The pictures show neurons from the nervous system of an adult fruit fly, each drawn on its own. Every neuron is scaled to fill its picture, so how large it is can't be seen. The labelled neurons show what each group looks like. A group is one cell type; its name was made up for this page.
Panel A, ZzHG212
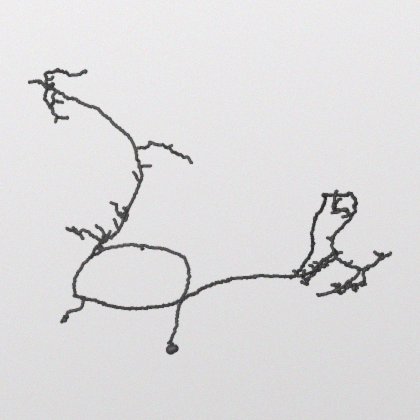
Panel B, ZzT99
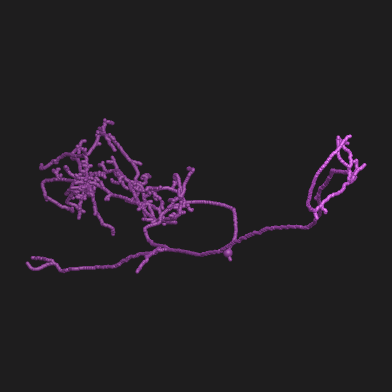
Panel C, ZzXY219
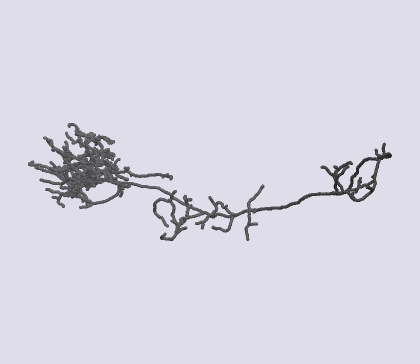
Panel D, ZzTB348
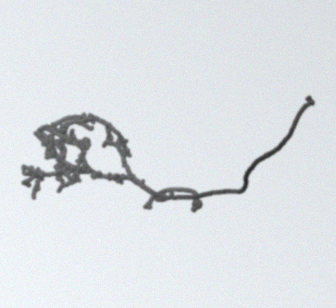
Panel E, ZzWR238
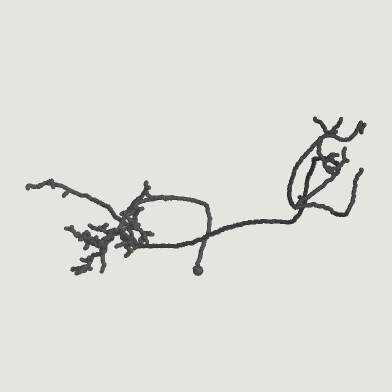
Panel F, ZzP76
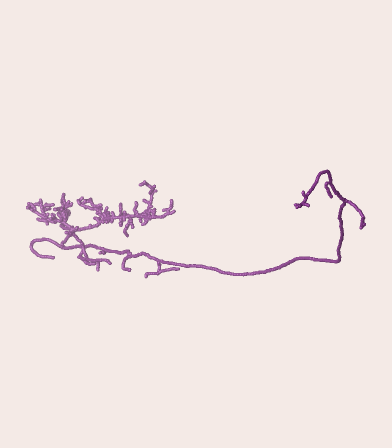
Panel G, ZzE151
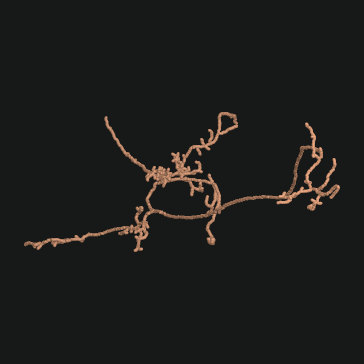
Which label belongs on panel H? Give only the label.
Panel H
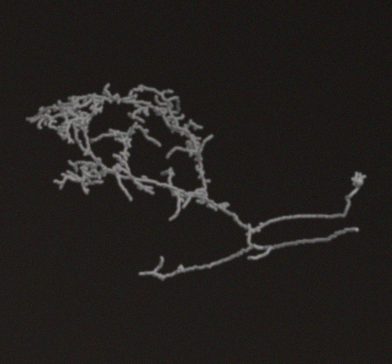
ZzTB348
